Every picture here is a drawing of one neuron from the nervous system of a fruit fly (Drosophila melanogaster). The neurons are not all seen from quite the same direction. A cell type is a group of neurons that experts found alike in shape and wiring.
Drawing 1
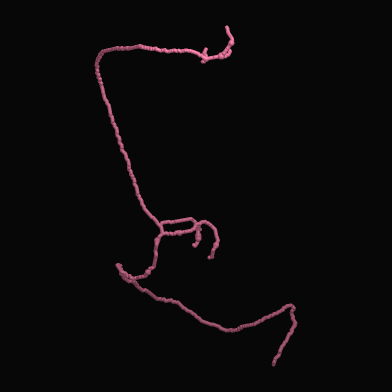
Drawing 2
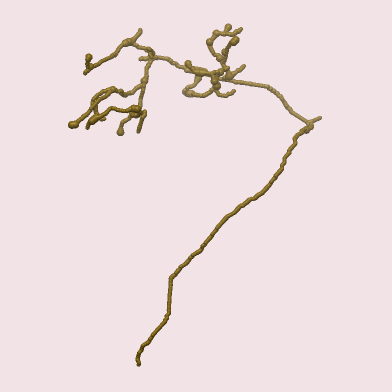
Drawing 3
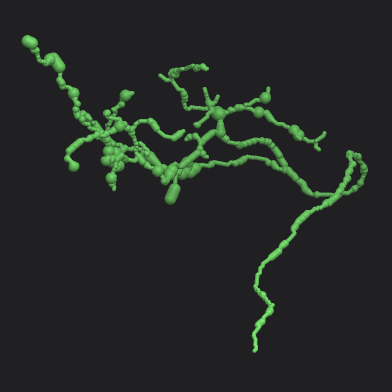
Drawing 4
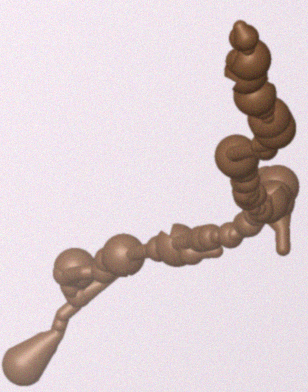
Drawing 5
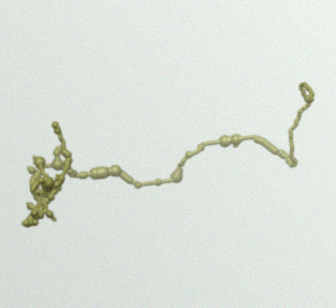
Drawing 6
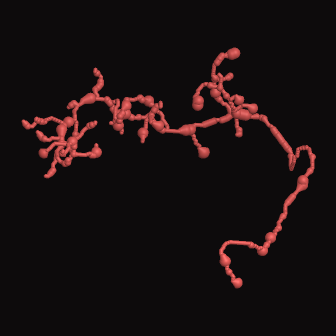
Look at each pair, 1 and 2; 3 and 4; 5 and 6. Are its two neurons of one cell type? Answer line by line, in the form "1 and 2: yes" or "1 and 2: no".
1 and 2: no
3 and 4: no
5 and 6: yes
